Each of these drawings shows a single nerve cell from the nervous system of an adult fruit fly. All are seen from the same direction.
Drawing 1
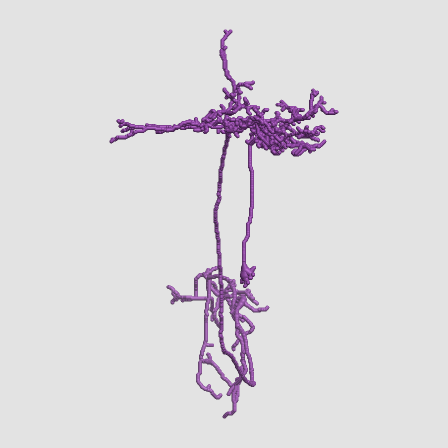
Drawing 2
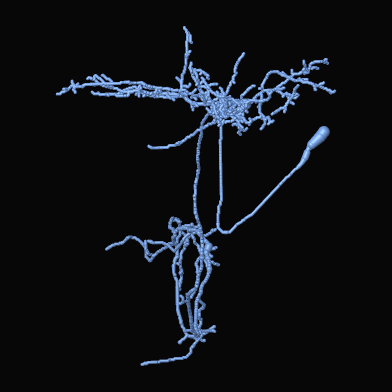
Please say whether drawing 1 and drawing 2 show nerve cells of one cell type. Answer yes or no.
yes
